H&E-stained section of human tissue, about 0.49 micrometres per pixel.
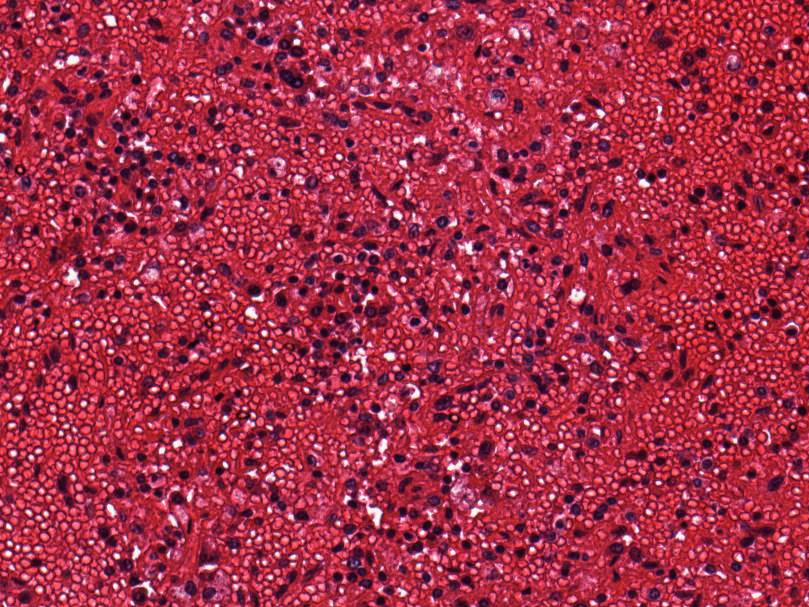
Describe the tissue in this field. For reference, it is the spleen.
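Almost the whole field, I'd say, is filled with tightly packed erythrocytes. Most of the nucleated cells have small, round, darkly stained nuclei. Scattered among the erythrocytes are a few larger cells with pale cytoplasm, including near the top centre. I look for epithelium, glands or fat cells and find none anywhere in the field.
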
